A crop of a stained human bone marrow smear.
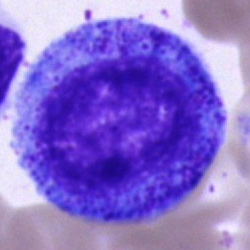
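Promyelocyte, centre of a stained human bone marrow smear. The outline looks round, and the nucleus seems to fill most of the cell. Its chromatin is dark purple, though I notice scattered paler patches. Around it runs a rim of blue cytoplasm.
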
